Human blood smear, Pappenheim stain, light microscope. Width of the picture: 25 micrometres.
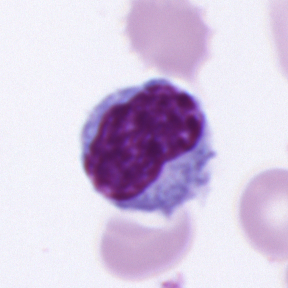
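Typical lymphocyte, centre of a stained peripheral blood smear. The cell is about 12 micrometres across; its nucleus, about 11 by 8 micrometres, fills about 60% of its area. The chromatin is dark purple and coarsely clumped, with paler gaps between the clumps. The pale greyish blue cytoplasm has a fine, dusty lilac granularity rather than coarse granules. On the right, the cell edge is slightly ragged, with small frayed projections.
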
